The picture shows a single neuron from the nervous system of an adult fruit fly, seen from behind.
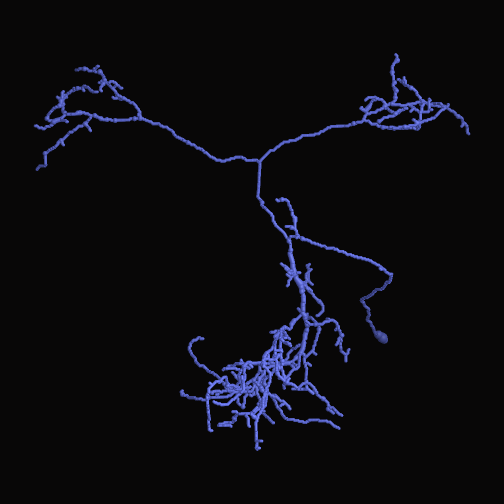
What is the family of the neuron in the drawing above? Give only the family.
hemilineage PSa1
